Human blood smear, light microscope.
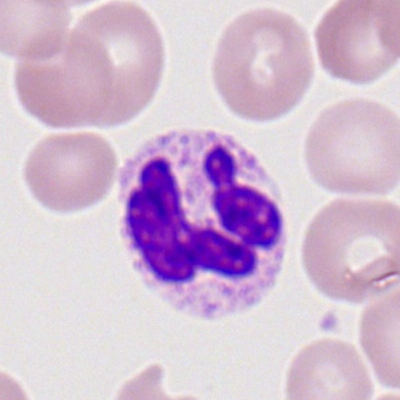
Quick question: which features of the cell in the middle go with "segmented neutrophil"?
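Let me go through it against the name segmented neutrophil: the nucleus here is divided into several lobes.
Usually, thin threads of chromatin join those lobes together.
The chromatin itself is dense, coarsely clumped and dark purple. The cytoplasm is pale pinkish-lilac, and fine, small lilac granules are scattered through it.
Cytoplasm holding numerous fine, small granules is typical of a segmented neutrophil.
So the lobed nucleus and the finely granular cytoplasm both go with the name.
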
